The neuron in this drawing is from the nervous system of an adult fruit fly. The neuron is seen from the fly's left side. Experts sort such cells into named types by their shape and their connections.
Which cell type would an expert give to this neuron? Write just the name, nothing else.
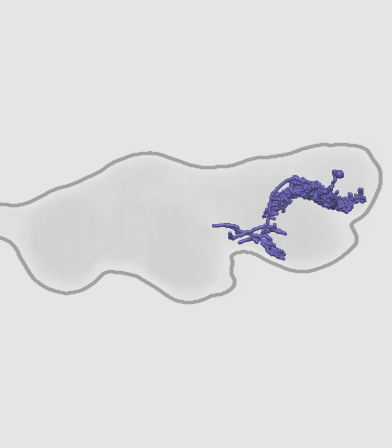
INXXX100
